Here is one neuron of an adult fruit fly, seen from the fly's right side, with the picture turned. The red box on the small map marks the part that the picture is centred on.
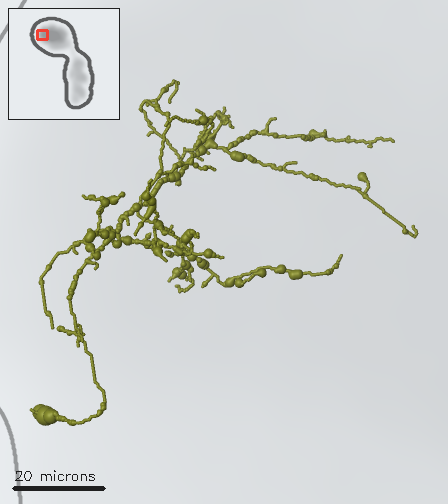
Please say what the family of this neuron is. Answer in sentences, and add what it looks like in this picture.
Its family is hemilineage SLPpm1. This is a central-brain intrinsic neuron. By the scale bar it is about 85 microns wide in this view. The picture shows dozens of branch ends.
